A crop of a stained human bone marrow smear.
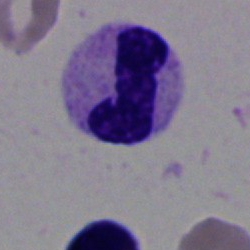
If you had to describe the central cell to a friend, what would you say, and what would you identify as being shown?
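Positioned toward the right side of the cell, the nucleus leaves the wider rim of cytoplasm on the left. Dark purple chromatin is coarsely clumped. The cytoplasm is pale lilac rather than blue and contains fine, faint purplish granules. The cell is a band neutrophil.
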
